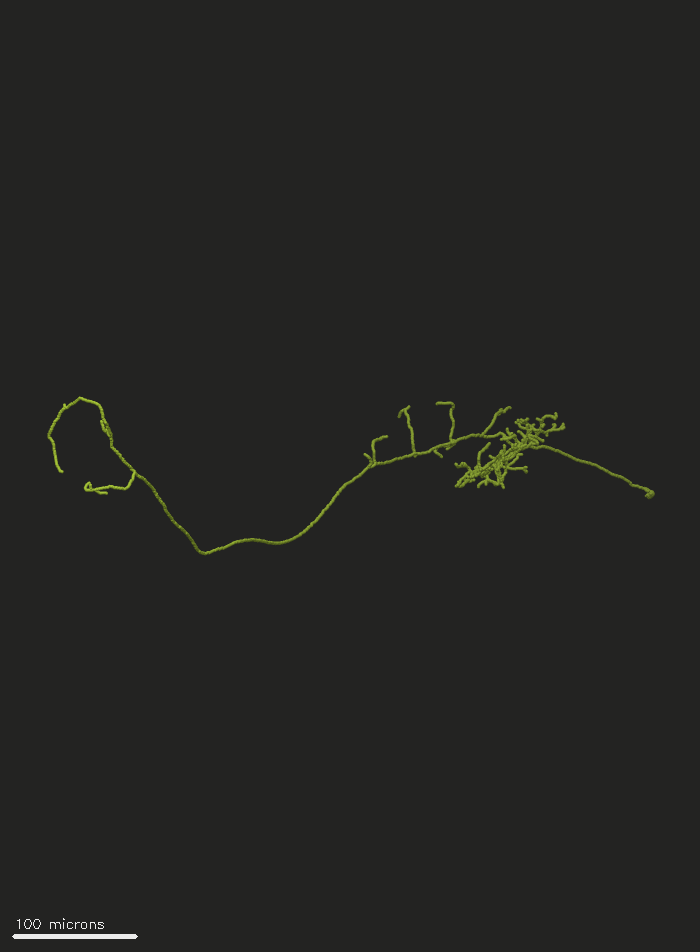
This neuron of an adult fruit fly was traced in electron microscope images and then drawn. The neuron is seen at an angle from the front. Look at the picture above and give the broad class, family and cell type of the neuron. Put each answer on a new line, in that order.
ascending neuron
hemilineage 08B
AN08B079_b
